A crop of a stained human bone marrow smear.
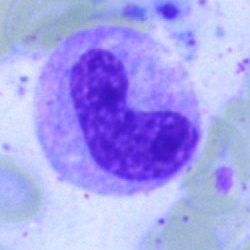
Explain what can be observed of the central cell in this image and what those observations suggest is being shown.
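Round, smooth outline on this one. The chromatin's clumped, with paler gaps between darker patches, and there's plenty of pale lilac cytoplasm holding fine pinkish-violet granules. It's a band neutrophil.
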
